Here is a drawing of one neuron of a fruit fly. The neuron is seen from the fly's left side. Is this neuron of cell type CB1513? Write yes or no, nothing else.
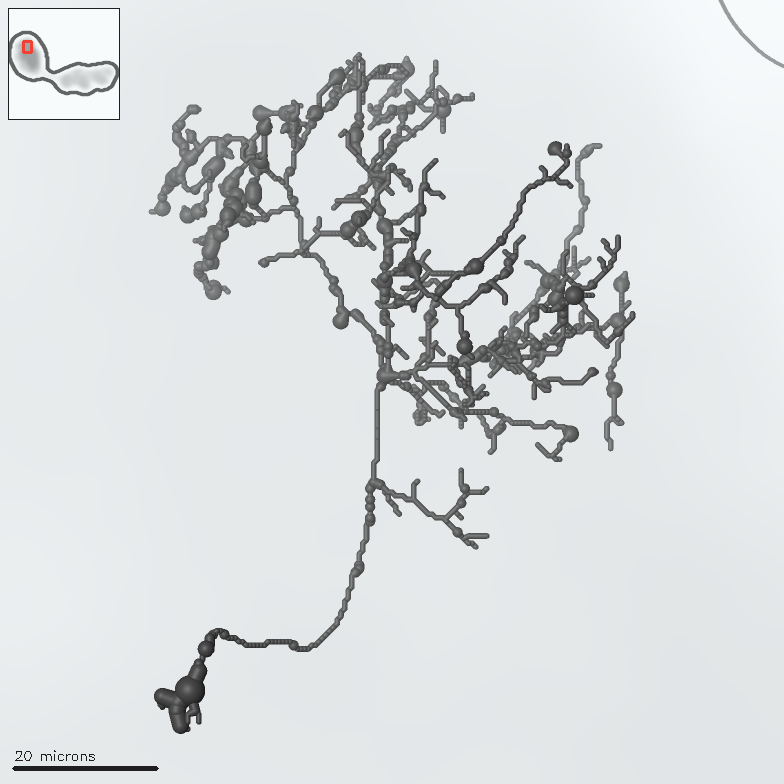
no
